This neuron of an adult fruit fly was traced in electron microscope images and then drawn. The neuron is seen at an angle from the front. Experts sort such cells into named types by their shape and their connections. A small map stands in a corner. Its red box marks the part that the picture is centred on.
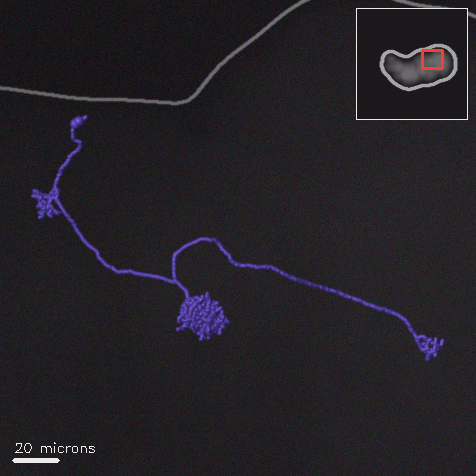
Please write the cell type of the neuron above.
EPG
